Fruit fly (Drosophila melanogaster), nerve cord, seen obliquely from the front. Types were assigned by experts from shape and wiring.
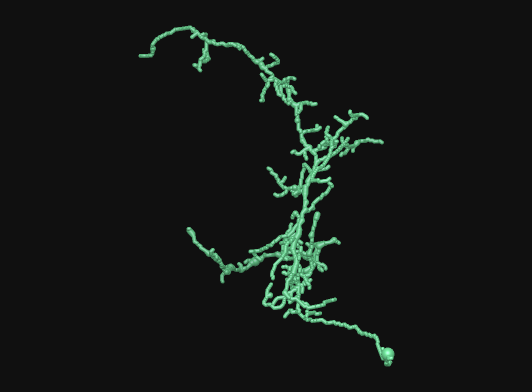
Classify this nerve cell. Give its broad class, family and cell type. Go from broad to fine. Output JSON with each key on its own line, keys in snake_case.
{
 "broad_class": "nerve-cord intrinsic neuron",
 "family": "hemilineage 14A",
 "cell_type": "IN14A055"
}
